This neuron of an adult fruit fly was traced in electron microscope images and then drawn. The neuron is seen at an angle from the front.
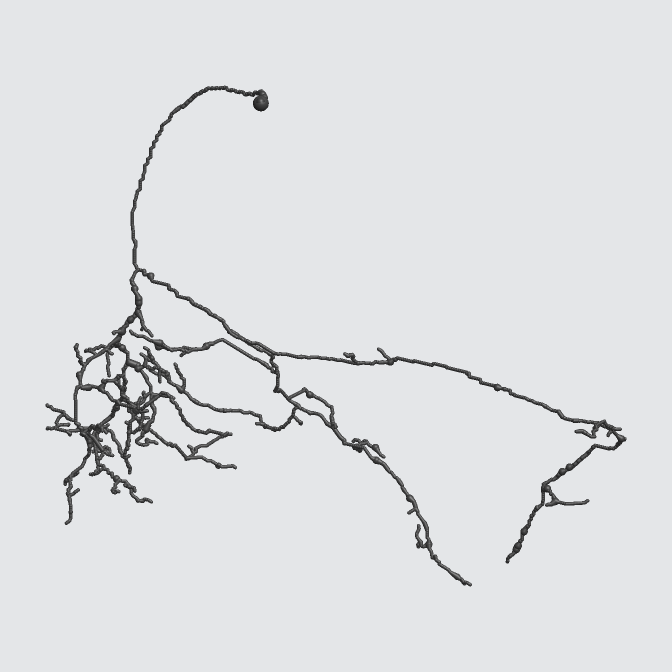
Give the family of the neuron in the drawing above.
hemilineage SMPp&v1_posterior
